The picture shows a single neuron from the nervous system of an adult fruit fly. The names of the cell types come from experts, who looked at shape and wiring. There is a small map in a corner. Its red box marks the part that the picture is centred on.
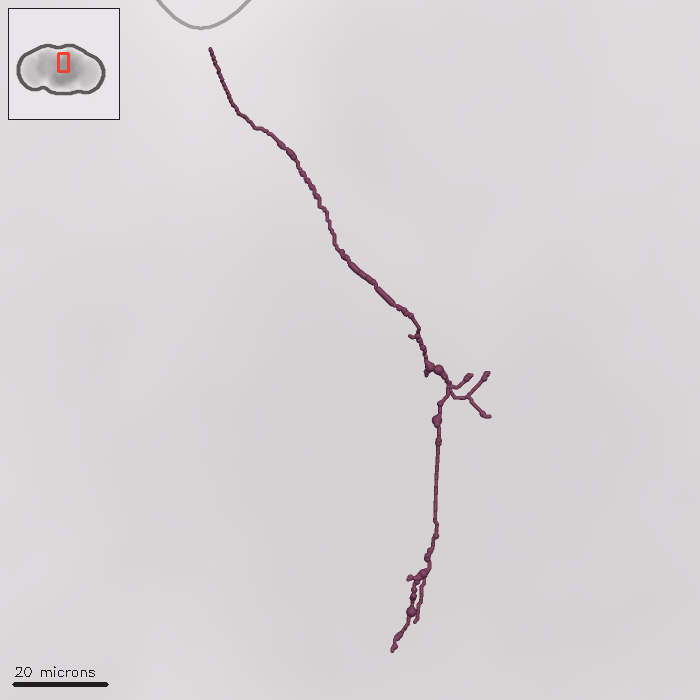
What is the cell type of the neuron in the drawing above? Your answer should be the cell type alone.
SNxx22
